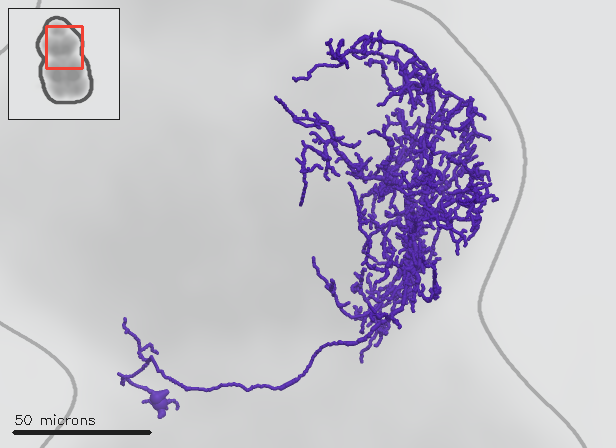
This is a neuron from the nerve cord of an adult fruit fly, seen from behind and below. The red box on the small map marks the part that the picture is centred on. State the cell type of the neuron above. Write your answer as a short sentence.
The cell type is IN01A015.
